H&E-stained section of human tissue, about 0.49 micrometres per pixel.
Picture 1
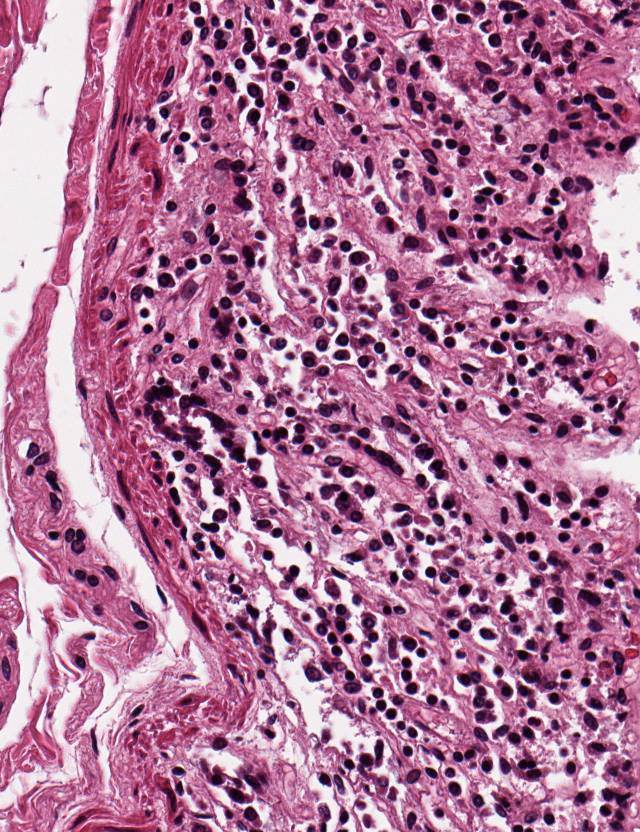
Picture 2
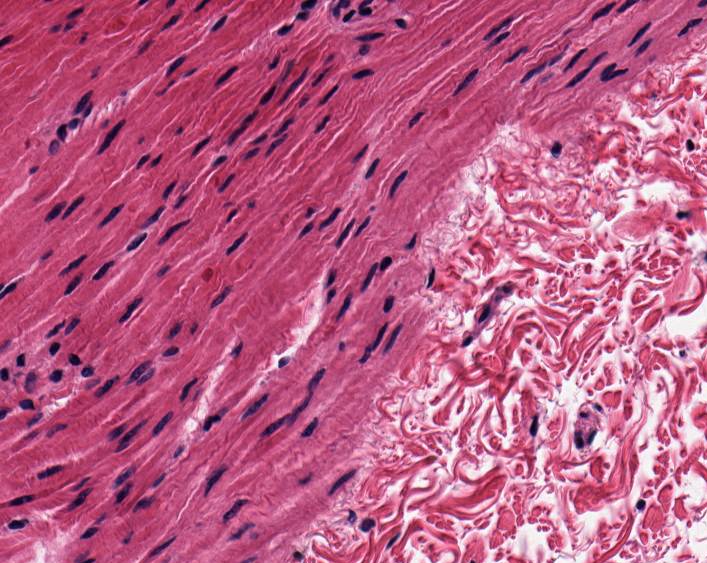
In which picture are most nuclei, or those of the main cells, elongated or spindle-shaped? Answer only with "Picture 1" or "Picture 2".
Picture 2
